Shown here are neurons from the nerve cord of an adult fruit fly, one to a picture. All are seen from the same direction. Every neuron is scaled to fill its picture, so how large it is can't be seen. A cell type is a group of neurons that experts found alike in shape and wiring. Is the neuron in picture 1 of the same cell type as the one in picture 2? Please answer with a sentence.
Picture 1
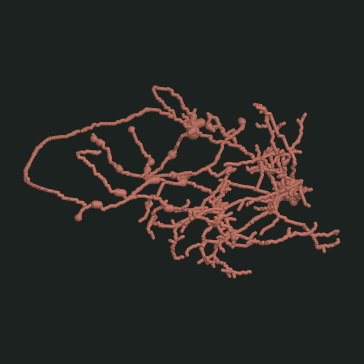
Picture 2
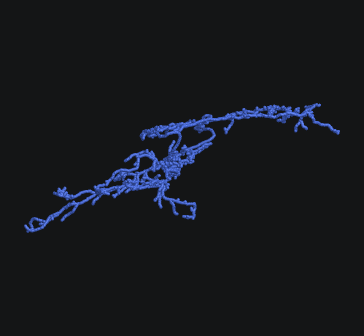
They are of different cell types.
